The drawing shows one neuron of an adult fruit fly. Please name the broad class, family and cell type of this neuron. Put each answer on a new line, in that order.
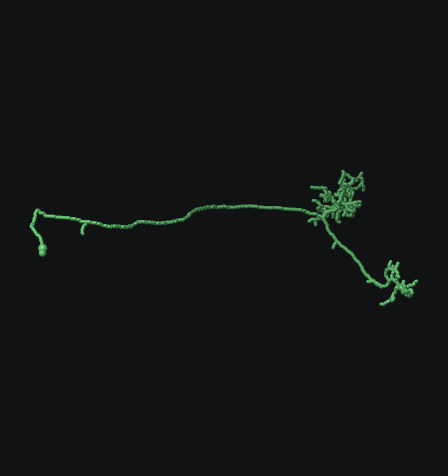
optic-lobe intrinsic neuron
TmY
TmY20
